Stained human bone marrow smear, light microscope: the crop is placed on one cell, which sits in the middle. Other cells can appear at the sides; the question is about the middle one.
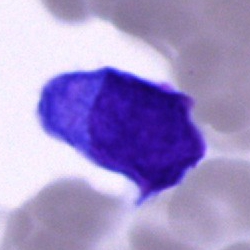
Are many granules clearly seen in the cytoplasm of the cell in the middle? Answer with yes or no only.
No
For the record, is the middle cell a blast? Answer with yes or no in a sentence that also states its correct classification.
Yes, it is a blast that lies in the middle.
